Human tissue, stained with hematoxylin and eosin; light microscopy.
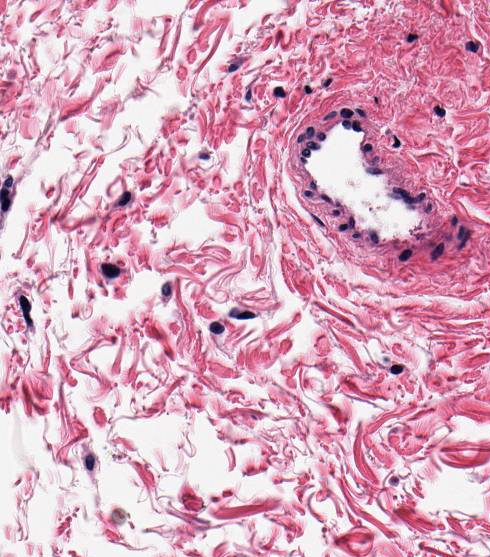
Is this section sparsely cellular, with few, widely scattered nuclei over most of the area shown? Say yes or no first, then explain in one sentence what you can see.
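Yes. Cells are sparse in the stroma, with only scattered small dark nuclei between the bundles.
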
